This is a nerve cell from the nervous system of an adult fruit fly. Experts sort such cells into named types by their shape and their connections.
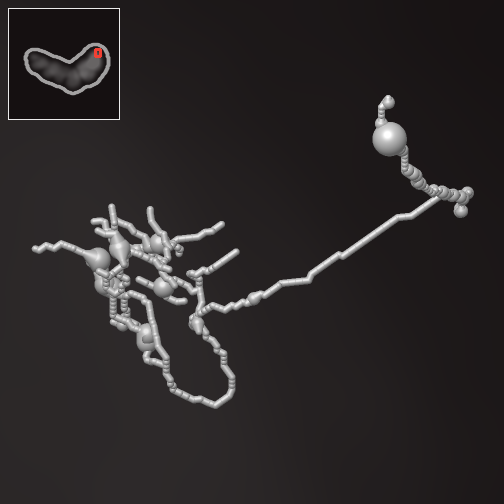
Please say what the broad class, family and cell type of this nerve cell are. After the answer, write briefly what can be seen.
This is an optic-lobe intrinsic neuron. The family is Cm. The cell type is Cm4. The cell body can be seen at the upper right of the picture. As drawn here it is wider than it is tall.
